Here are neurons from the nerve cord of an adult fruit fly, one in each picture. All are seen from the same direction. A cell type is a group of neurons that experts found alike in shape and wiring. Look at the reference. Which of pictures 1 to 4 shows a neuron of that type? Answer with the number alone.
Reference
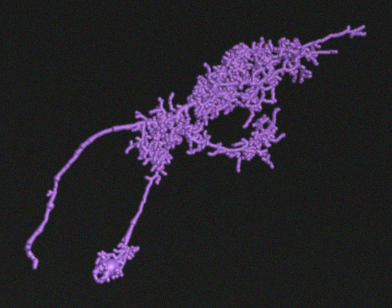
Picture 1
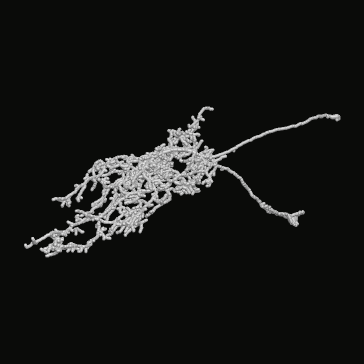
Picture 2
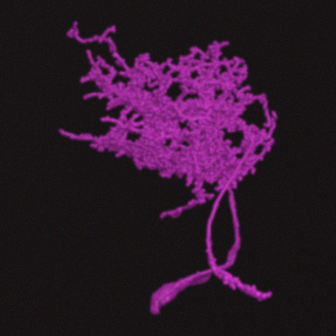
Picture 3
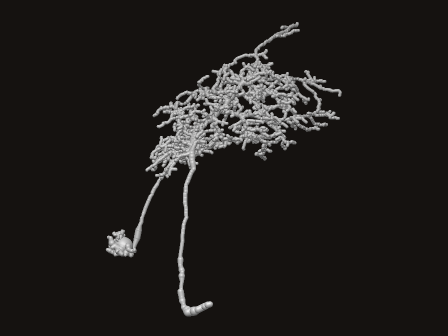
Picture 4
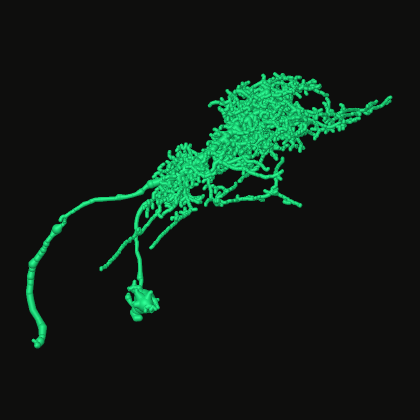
3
